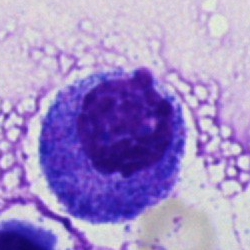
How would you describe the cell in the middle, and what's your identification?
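Round in outline, the cell has cytoplasm that stains deep blue. A small round knob bulges from the top edge of the nucleus. No vacuoles are present in the cytoplasm. The cell is a promyelocyte.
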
